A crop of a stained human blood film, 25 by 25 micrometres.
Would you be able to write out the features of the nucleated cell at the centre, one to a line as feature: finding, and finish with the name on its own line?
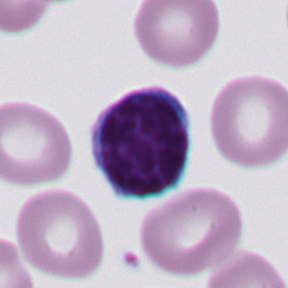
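Chromatin: dense, dark purple, clumped, paler streaks between the clumps
Cytoplasm: only a very thin pale bluish rim at the cell's edge
Granules: none that I can see
Vacuoles: none in the cytoplasm either
Name: typical lymphocyte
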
